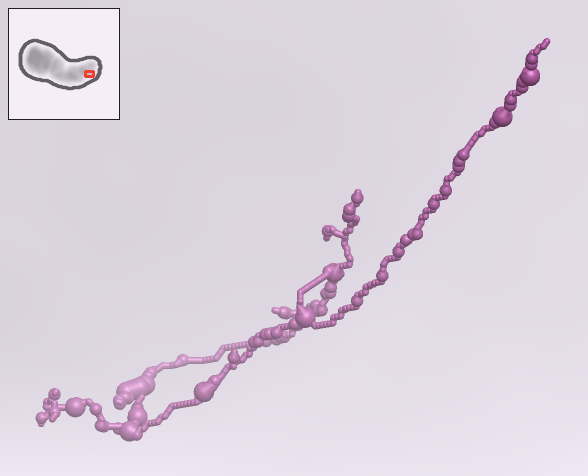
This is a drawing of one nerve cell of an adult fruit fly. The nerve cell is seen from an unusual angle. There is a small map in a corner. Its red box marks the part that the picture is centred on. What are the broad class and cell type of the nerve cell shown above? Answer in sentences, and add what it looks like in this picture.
It is a sensory neuron entering the nerve cord. Its cell type is SNxx33. No cell body is drawn. It has a dozen or fewer branch ends.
